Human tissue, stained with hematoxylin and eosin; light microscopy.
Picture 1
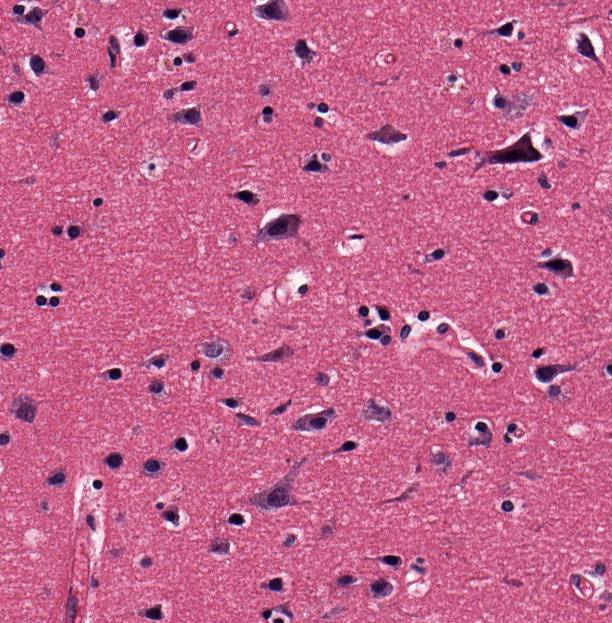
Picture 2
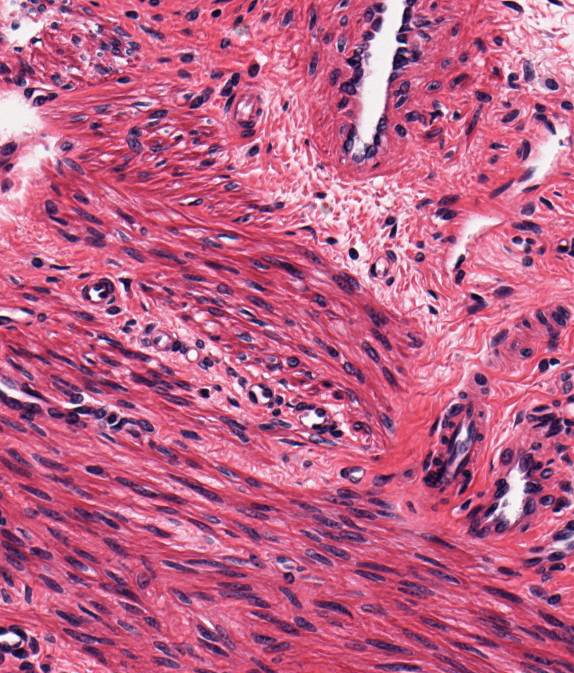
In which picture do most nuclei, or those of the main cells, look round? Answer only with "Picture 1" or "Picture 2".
Picture 1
